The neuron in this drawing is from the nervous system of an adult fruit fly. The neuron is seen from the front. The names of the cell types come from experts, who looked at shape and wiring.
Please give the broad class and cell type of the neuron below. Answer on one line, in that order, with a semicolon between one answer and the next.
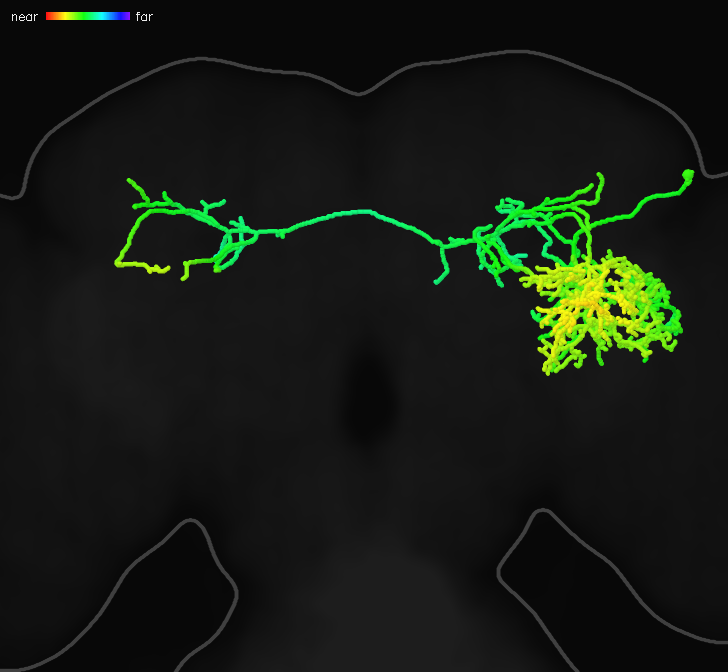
central-brain intrinsic neuron; AVLP020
